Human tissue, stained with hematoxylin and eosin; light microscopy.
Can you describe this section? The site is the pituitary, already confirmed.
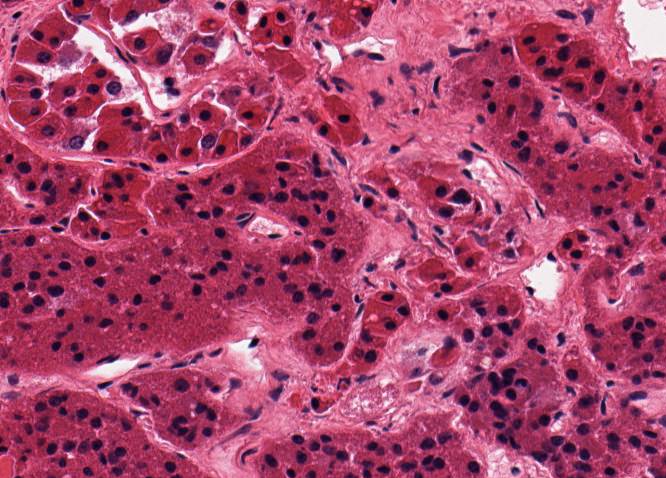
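Polygonal cells show abundant, deeply eosinophilic, finely granular cytoplasm. Their round, dark nuclei are mostly single, roughly central. Upper left, a thin fibrous band and narrow clear cleft ring a rounded nest of them. Stromal bands hold scattered small spindle-shaped dark nuclei among pale pink collagen.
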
